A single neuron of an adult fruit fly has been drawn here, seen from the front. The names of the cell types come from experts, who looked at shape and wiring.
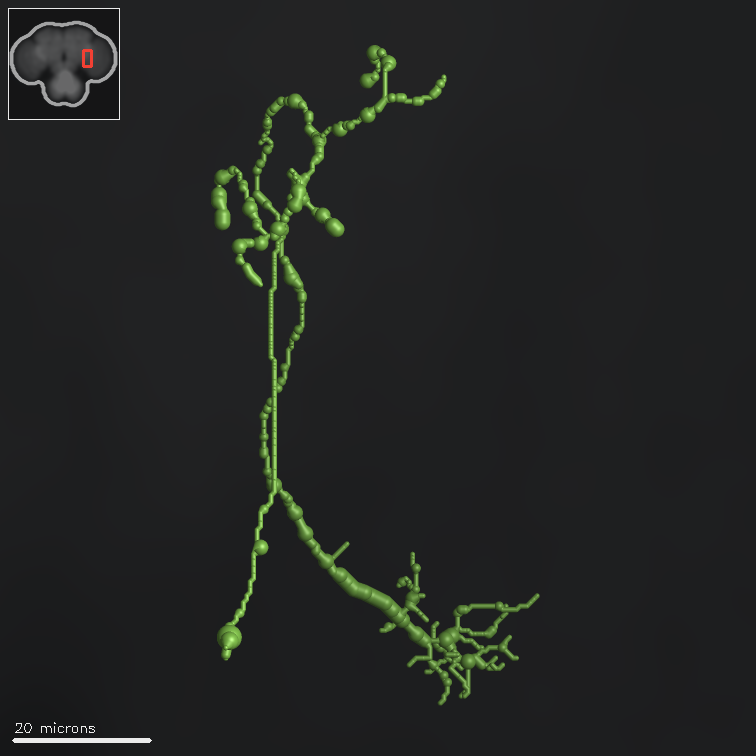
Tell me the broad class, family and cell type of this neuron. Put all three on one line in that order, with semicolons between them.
visual projection neuron; LC; LC12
